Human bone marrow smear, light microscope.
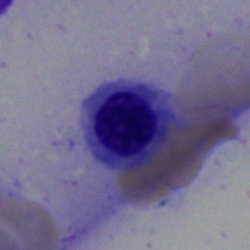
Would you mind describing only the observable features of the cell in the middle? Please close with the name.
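Granules: none visible in the cytoplasm. Vacuoles: no clear ones present either. Outline: roughly round, with a slightly uneven, bumpy edge at the upper left. Focus: slightly soft, which blurs the edges. Name: erythroblast.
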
